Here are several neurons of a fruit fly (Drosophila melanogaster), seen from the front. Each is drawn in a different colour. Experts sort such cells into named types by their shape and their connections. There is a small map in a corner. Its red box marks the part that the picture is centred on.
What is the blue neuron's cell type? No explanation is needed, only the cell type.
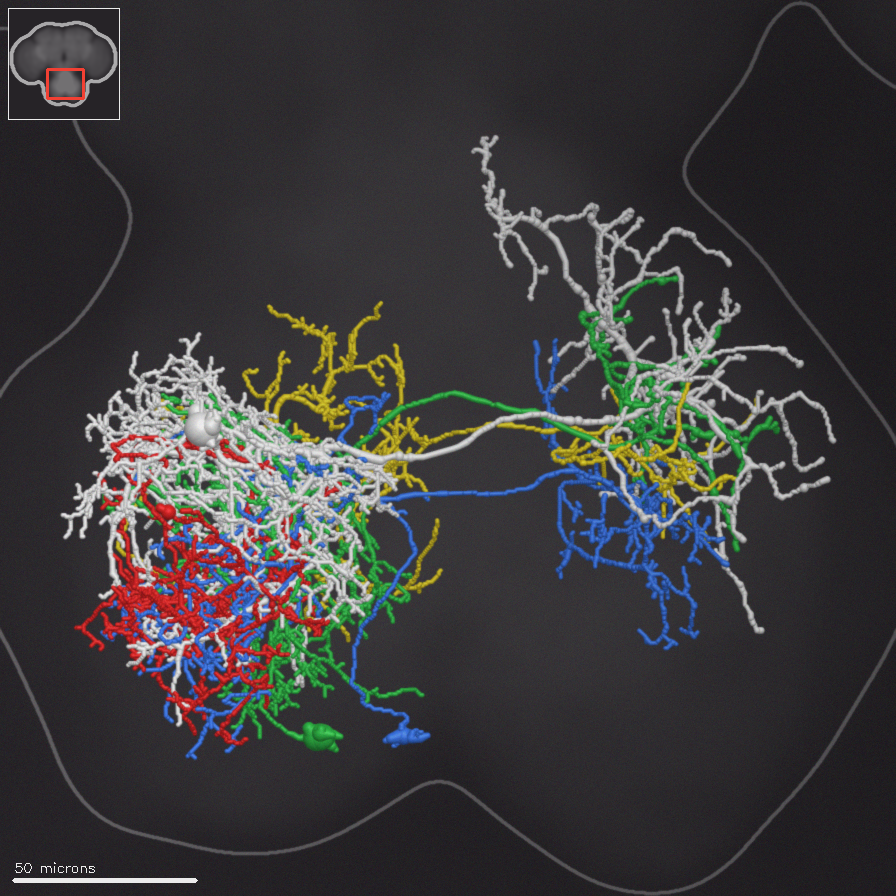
IN12B005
